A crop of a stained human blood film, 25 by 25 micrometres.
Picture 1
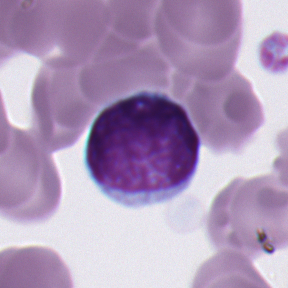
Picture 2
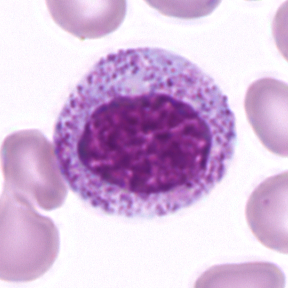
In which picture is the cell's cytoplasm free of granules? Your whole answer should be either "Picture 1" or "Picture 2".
Picture 1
